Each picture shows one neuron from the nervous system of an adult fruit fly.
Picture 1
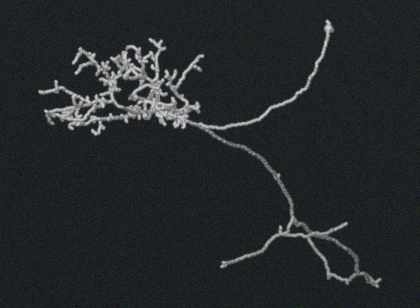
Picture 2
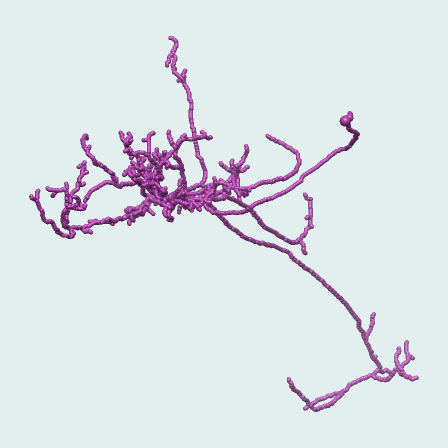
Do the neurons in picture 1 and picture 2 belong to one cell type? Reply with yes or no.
no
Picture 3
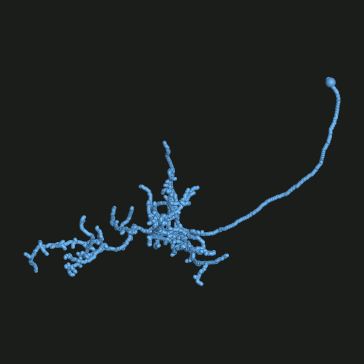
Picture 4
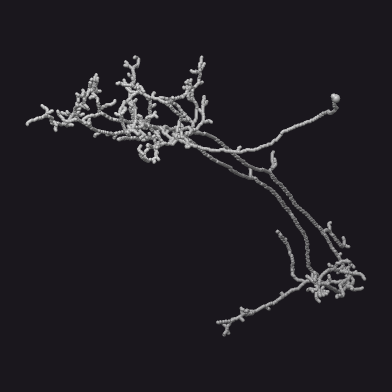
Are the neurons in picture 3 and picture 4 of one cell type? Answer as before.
no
